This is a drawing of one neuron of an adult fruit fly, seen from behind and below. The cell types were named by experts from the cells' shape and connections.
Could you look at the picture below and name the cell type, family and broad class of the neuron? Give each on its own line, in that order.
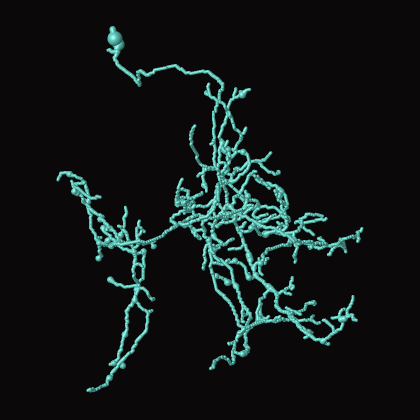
SMP138
hemilineage SMPad3
central-brain intrinsic neuron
